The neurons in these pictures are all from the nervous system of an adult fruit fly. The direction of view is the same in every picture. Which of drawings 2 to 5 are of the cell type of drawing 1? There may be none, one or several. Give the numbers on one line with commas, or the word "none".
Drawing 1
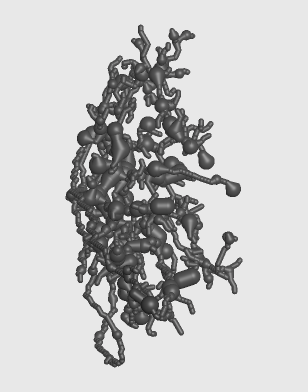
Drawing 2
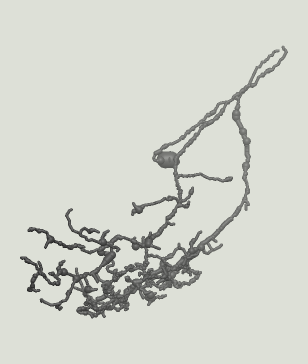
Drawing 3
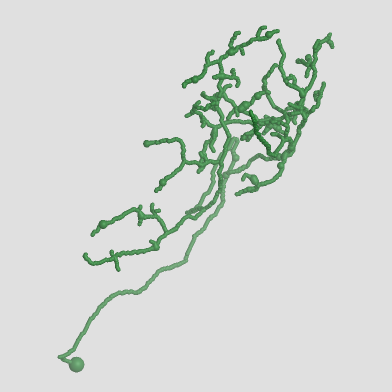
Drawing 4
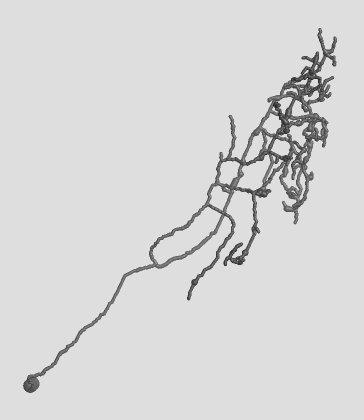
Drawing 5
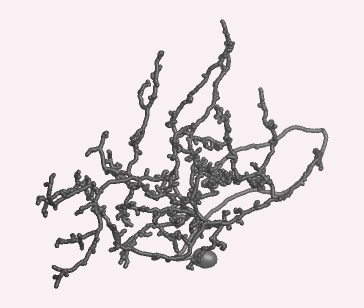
none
